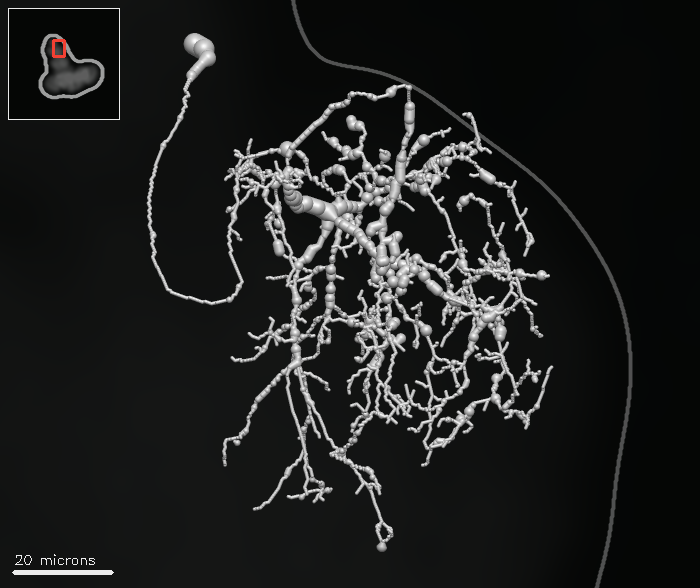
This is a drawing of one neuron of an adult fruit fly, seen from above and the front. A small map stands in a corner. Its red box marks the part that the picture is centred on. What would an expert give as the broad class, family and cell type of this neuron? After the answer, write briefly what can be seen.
Its broad class is nerve-cord intrinsic neuron. The family is hemilineage 03A. The cell type is IN03A031. Its cell body lies at the upper left of the picture. From top to bottom in the picture it spans about 100 microns. The picture shows more than a hundred branch ends.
